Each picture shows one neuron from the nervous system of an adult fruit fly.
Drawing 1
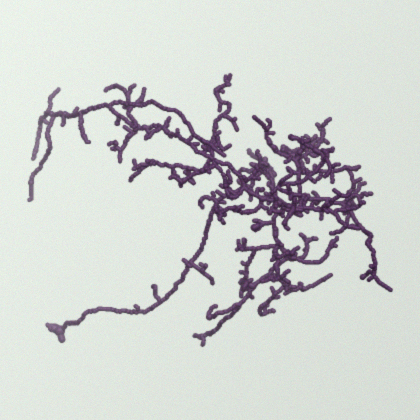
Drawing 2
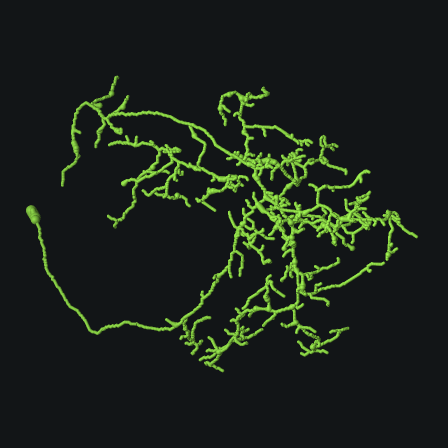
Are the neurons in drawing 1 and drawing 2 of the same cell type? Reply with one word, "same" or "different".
same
